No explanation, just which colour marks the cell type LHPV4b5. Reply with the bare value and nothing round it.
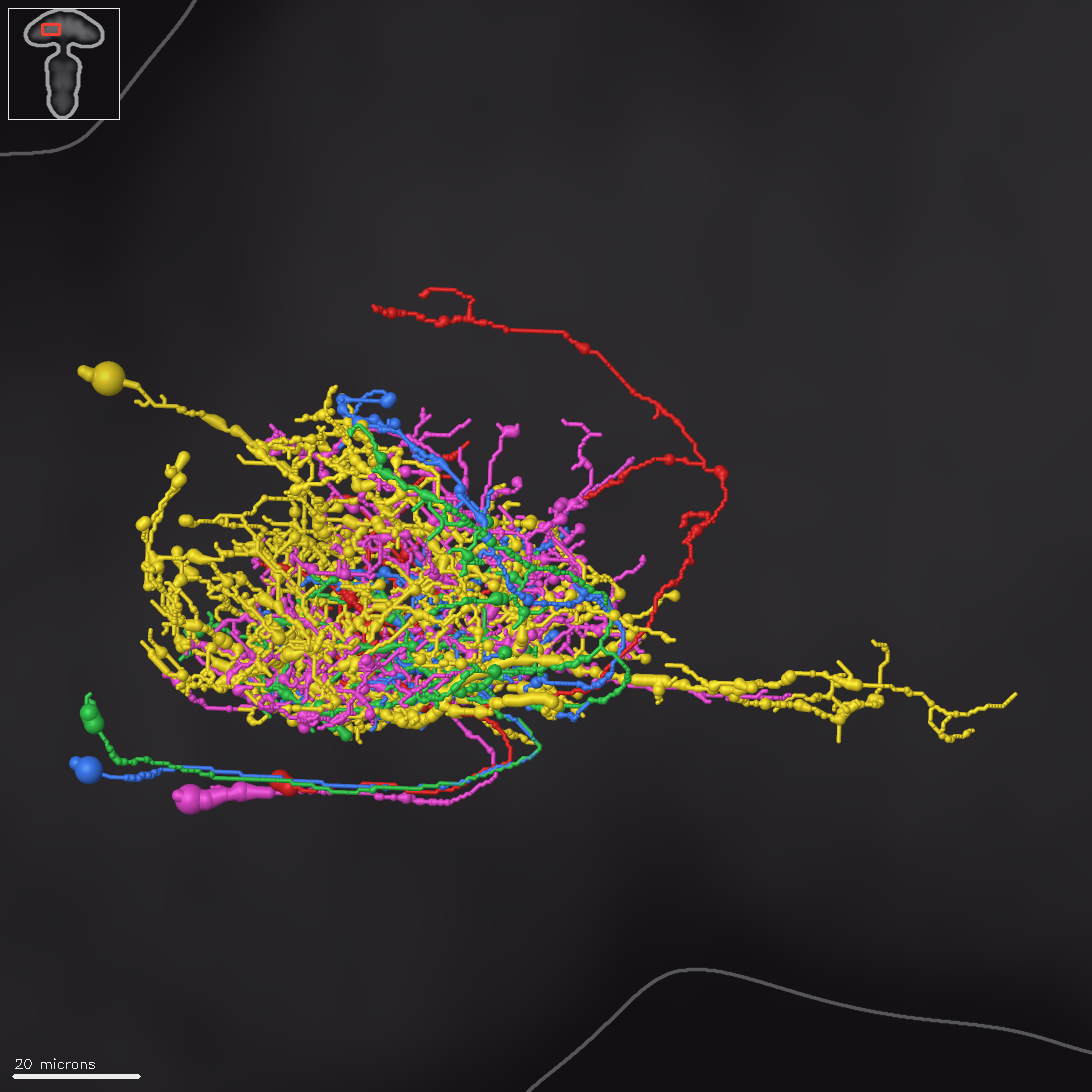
blue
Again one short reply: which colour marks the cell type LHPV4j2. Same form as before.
magenta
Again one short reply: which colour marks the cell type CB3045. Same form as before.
red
